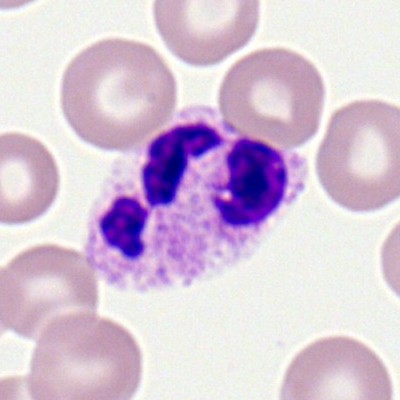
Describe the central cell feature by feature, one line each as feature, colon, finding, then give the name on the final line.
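Nucleus: three separate lobes
Right lobe: curved into a C shape
Chromatin: dense, clumped, dark purple
Cytoplasm: fine lilac granules spread evenly throughout
Name: segmented neutrophil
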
